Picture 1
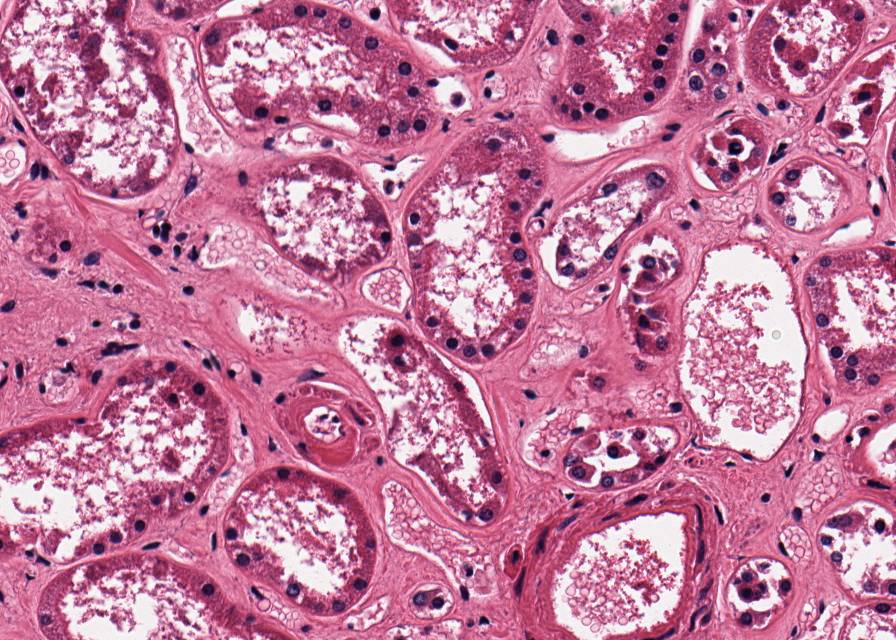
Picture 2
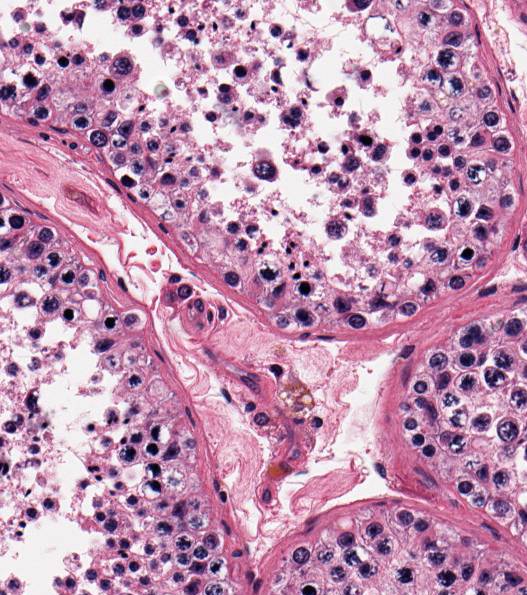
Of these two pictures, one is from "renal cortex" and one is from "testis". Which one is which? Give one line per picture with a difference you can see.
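Picture 1 is from the renal cortex. Each tubule is lined by a single layer of epithelial cells.
Picture 2 is from the testis. The tubules are lined by many layers of cells rather than a single layer.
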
